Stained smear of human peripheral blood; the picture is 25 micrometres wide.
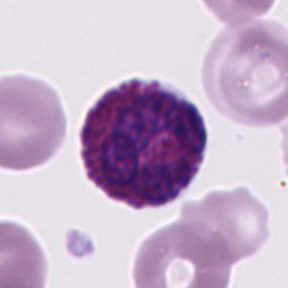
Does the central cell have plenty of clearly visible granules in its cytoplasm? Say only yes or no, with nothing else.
Yes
